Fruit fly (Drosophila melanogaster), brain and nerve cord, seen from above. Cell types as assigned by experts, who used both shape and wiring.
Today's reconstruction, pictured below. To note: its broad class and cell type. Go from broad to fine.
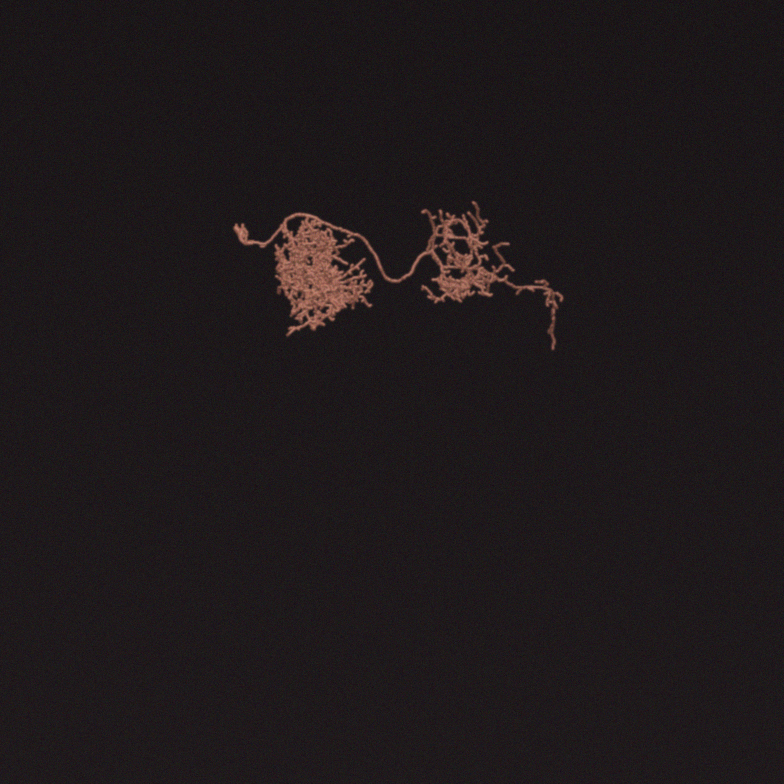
central-brain intrinsic neuron; CRE042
